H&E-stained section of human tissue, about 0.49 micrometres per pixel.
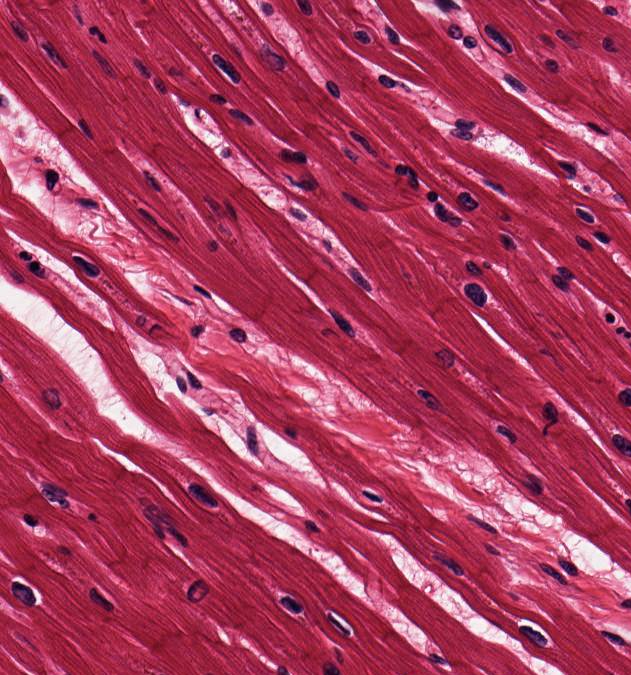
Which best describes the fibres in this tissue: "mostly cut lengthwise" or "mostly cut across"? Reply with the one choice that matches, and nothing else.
Mostly cut lengthwise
